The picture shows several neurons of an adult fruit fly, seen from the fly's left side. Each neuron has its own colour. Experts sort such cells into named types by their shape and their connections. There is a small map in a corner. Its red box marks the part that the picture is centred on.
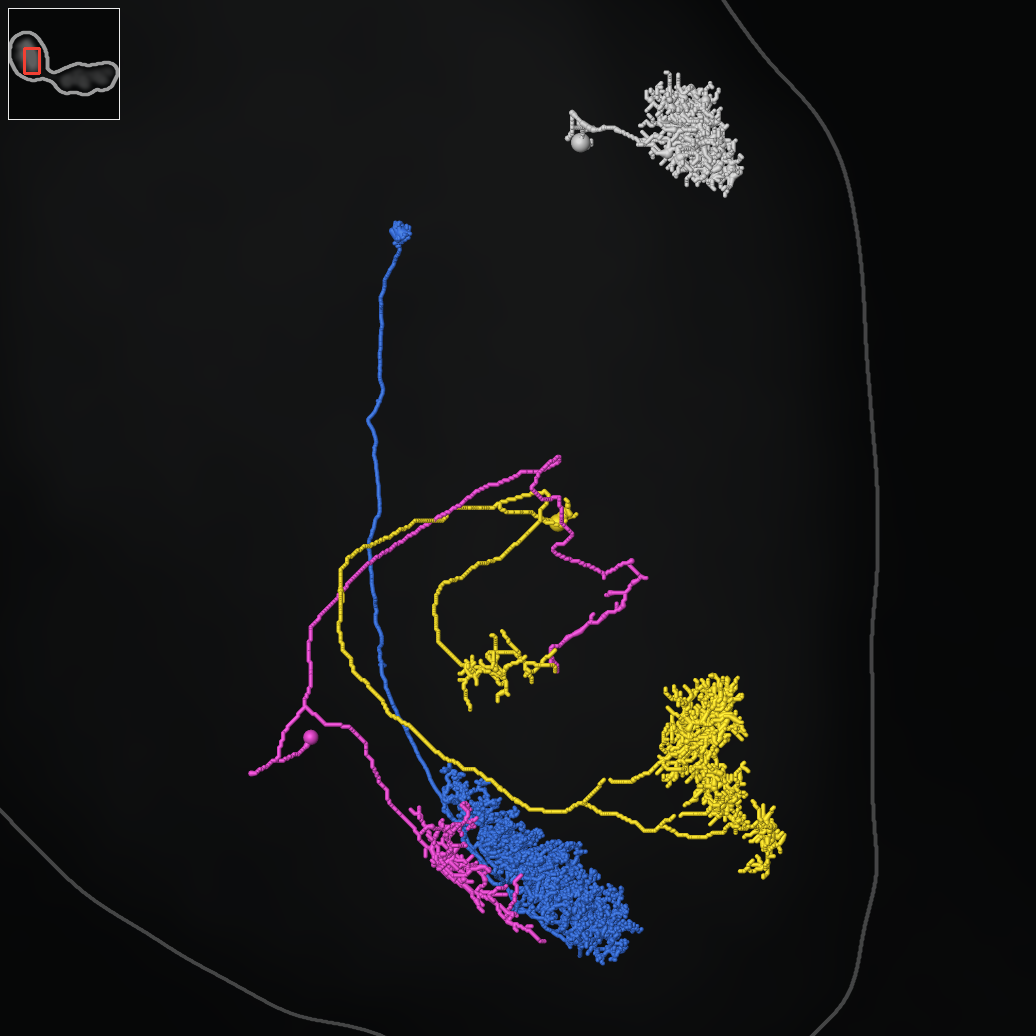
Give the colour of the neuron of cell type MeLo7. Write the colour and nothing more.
magenta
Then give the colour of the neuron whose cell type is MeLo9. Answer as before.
yellow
